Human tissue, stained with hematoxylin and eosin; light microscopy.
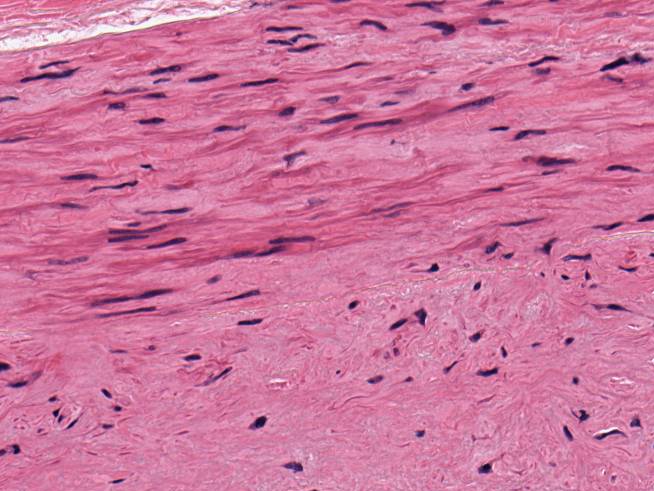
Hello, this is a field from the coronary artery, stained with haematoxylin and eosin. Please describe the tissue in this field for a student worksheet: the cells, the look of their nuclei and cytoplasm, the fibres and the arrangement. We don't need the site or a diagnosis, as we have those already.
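Upper two-thirds: collagen fibres in parallel wavy bundles, roughly horizontal; nuclei dark, elongated, spindle-shaped, parallel to fibres. Lower third: fibres irregularly interwoven, not parallel. Top-left corner: pale, nearly white strip.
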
